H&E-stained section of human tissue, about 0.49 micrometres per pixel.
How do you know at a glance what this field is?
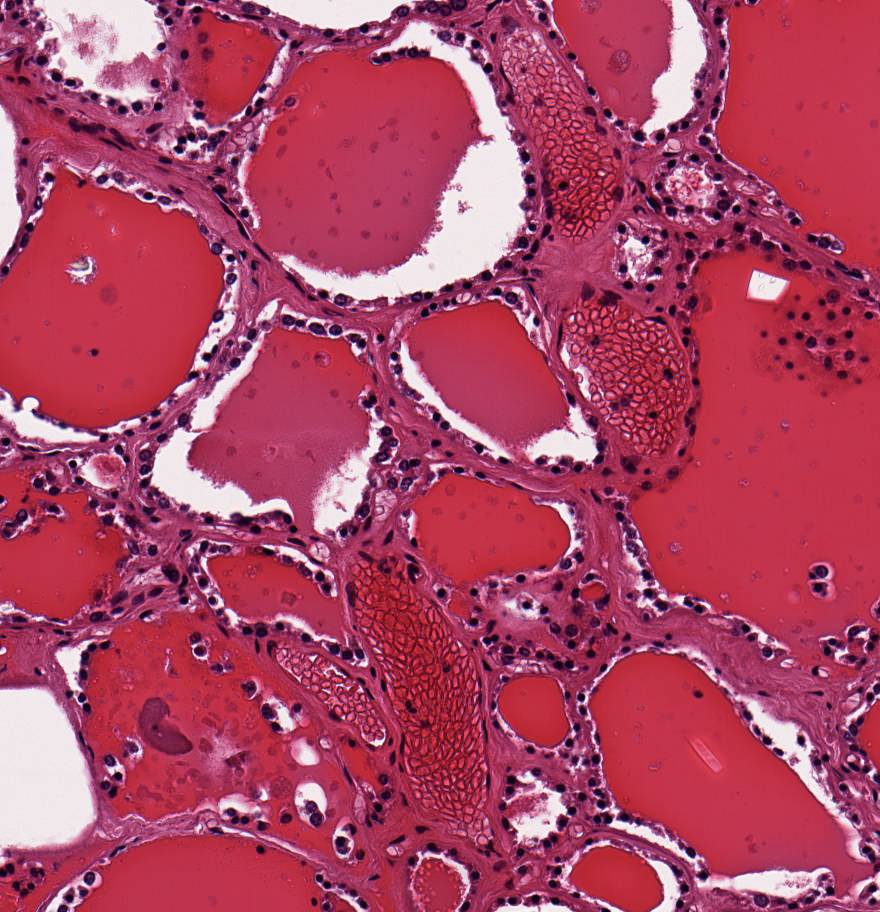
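Field: thyroid follicle; closely packed follicles of varying size, rounded to angular, fill it entirely.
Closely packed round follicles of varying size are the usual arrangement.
Contents: homogeneous, deeply eosinophilic colloid.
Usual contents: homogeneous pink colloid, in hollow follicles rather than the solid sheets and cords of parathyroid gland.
Lining: single layer, flattened to low cuboidal; nuclei small, round, dark, not overlapping.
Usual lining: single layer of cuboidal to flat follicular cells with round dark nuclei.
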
